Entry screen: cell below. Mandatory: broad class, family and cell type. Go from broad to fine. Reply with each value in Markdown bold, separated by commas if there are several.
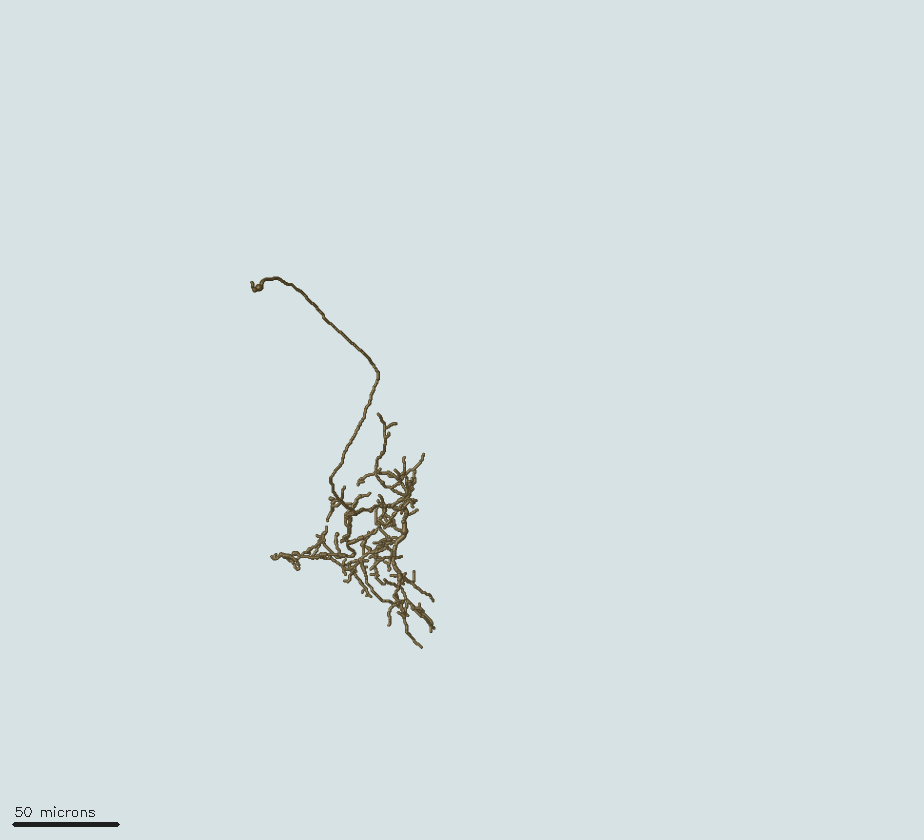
**central-brain intrinsic neuron**, **hemilineage WEDd1**, **PS042**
